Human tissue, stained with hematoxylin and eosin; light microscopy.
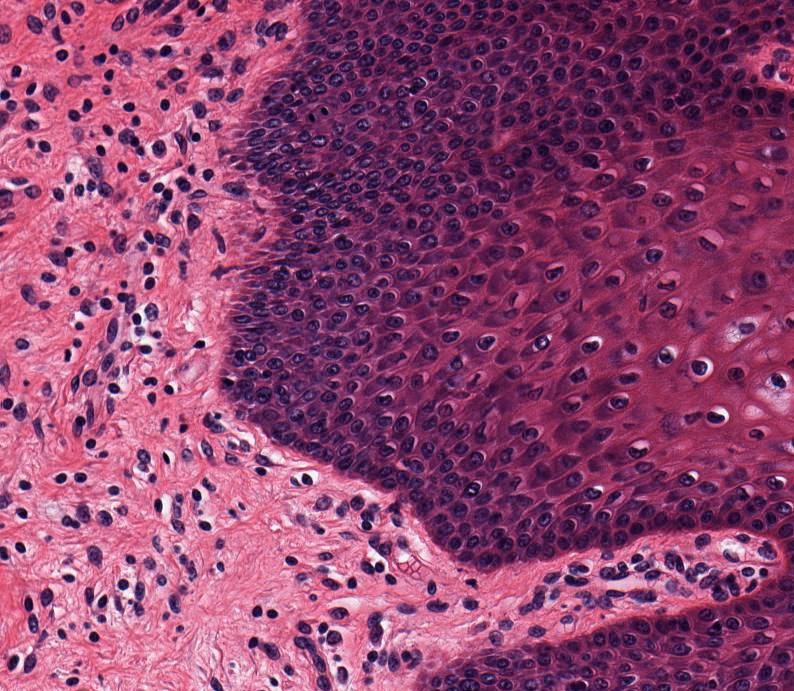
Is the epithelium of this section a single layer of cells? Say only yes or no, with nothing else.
No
